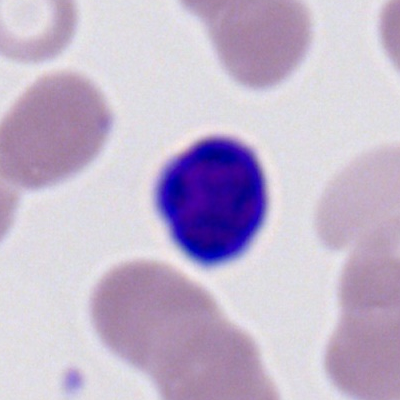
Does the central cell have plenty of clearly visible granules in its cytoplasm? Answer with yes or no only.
No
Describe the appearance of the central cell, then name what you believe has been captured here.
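The cell has a roughly round outline. Its chromatin is dense and stains a deep blue-purple, and no nucleoli can be seen in the nucleus. The cytoplasm is scant, showing at most as a thin rim around the nucleus. This is a lymphocyte.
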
